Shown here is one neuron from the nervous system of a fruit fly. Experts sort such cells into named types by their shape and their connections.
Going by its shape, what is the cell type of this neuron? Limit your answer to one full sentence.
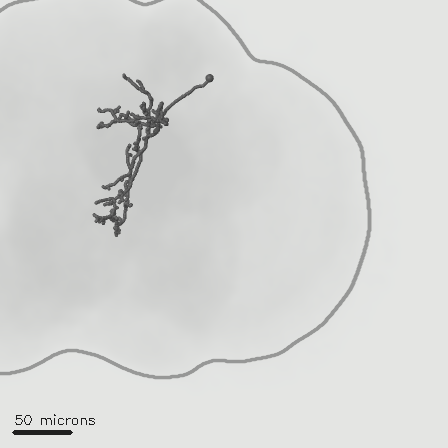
The cell type to which this neuron belongs is WEDPN6B.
